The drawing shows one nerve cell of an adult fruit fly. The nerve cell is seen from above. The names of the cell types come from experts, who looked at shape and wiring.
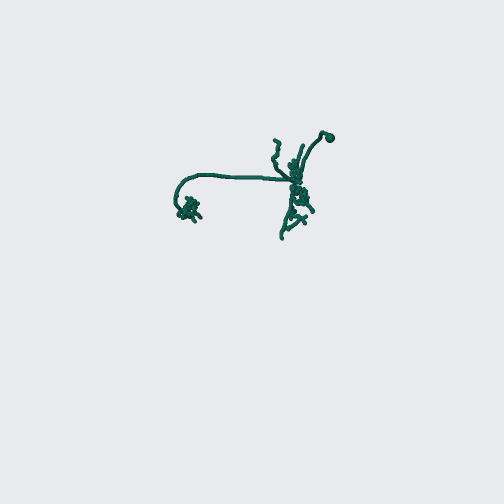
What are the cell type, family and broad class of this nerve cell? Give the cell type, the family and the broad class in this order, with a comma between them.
IN01A073, hemilineage 01A, nerve-cord intrinsic neuron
